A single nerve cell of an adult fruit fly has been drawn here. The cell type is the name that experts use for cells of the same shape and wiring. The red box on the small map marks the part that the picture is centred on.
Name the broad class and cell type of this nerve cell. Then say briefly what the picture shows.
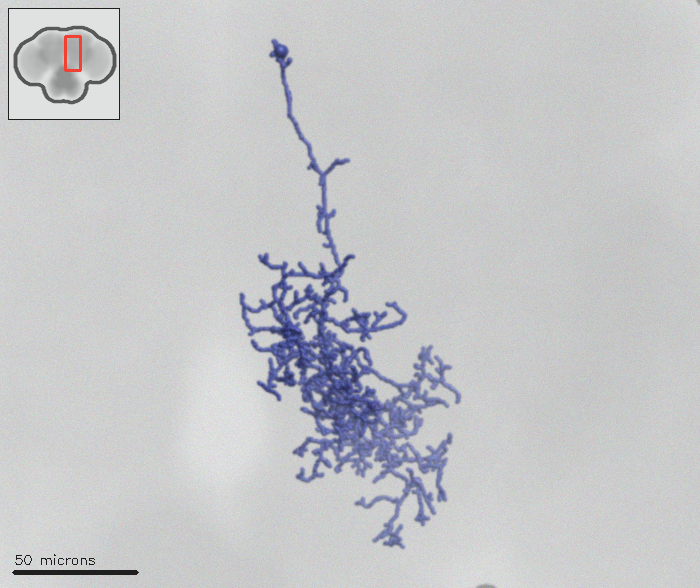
This is a central-brain intrinsic neuron. Its cell type is PS137. By the scale bar it is about 200 microns tall in this view. In this view it is taller than it is wide.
